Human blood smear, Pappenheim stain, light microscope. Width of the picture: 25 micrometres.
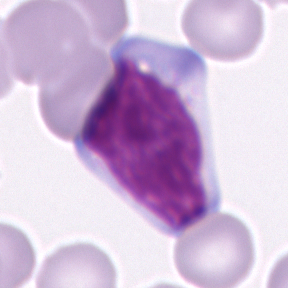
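Typical lymphocyte, peripheral blood smear. The nucleus, about 16 by 10 micrometres, is elongated from the top of the cell toward the lower right. Chromatin is streaky and strand-like rather than in dense separate clumps. Cytoplasm forms its widest band above the nucleus. A small white spot lies at the nucleus's upper edge.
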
